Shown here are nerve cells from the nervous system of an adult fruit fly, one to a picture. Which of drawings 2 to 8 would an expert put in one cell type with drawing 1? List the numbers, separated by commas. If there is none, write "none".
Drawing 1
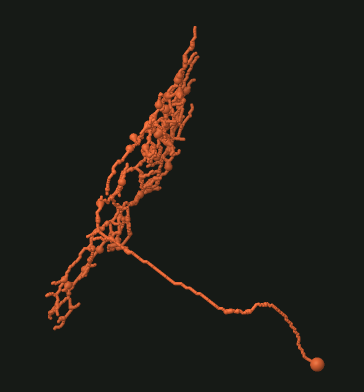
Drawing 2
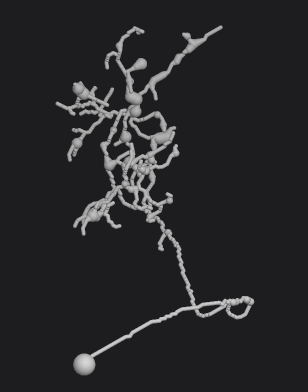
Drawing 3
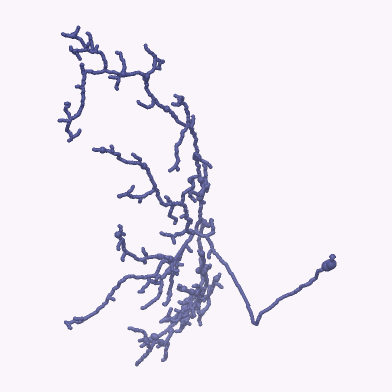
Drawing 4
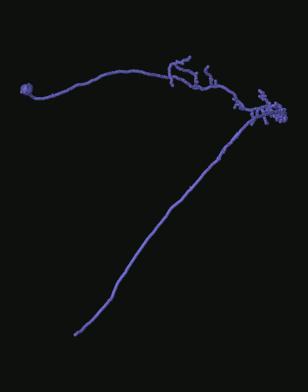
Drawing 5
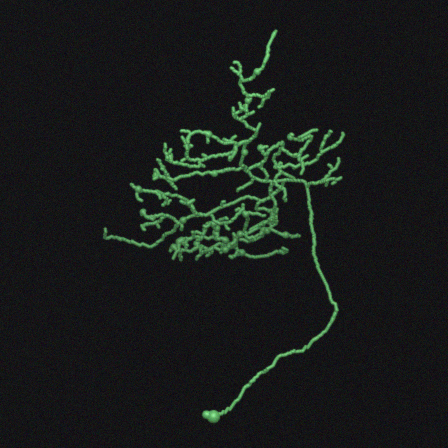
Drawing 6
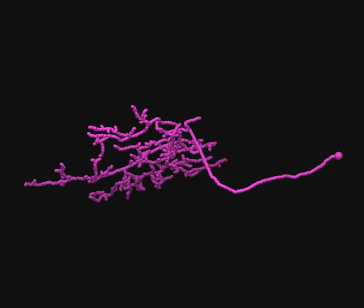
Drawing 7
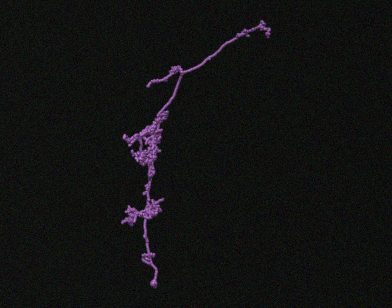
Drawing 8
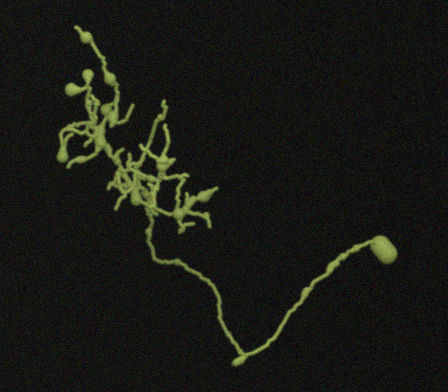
3, 5, 6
